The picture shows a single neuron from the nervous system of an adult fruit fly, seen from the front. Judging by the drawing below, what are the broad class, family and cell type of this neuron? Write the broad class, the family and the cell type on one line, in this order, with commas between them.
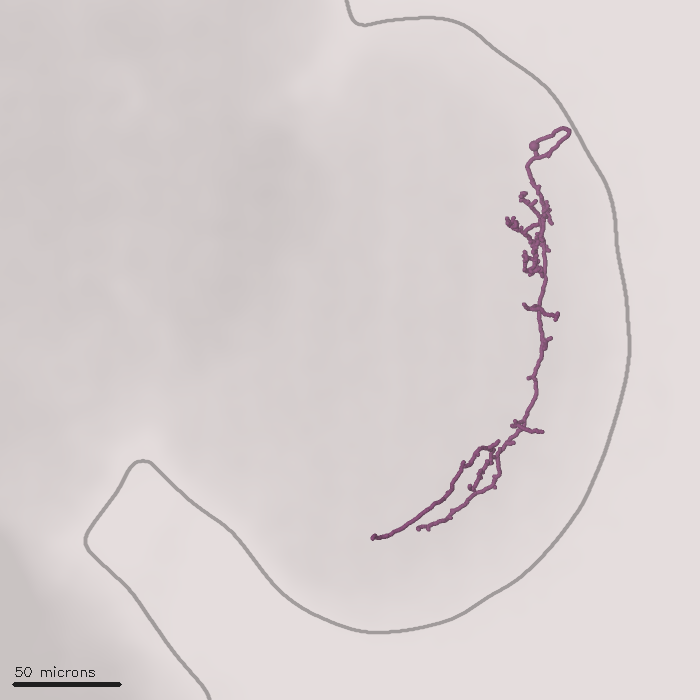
optic-lobe intrinsic neuron, Cm, Cm10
